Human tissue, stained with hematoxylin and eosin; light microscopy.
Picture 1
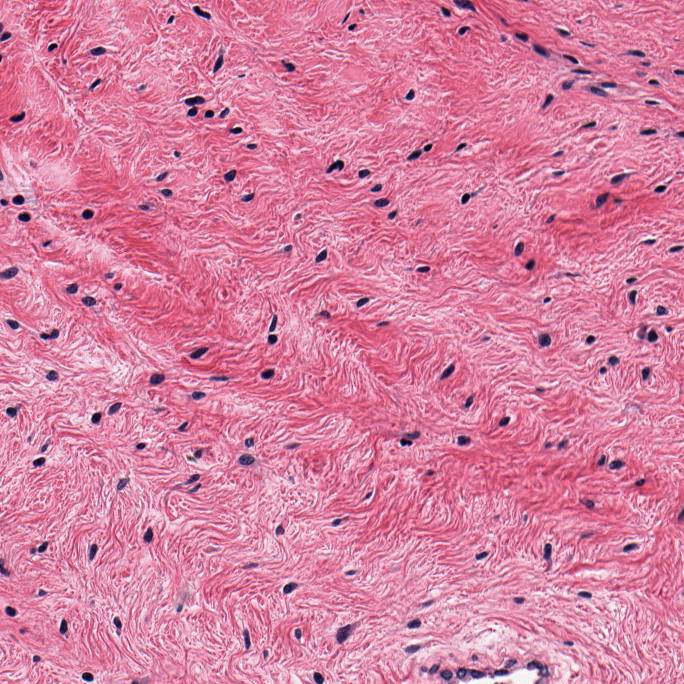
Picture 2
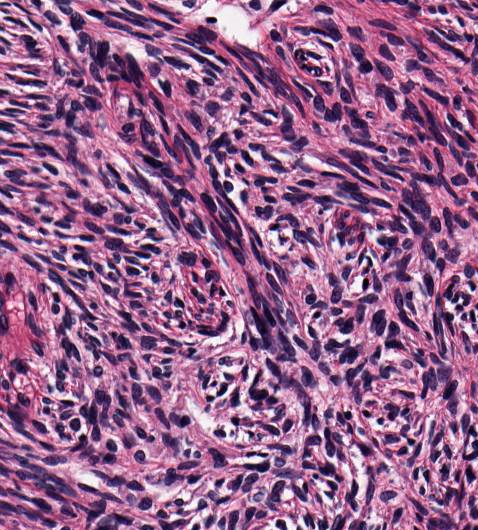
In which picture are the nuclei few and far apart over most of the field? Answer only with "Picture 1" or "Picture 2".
Picture 1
